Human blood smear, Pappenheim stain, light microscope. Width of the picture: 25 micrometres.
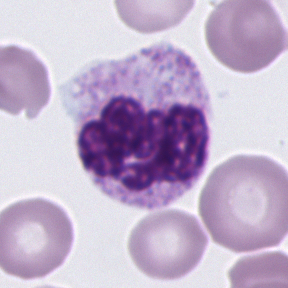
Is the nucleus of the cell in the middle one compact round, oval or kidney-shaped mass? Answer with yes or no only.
No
